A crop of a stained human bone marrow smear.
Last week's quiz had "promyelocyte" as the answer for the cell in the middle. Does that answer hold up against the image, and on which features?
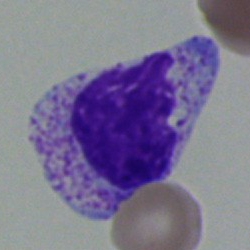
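Outline irregular, roughly triangular, tapering to a point at upper right. Nucleus irregular, notched along right border; chromatin dark purple, dense, clumped; no distinct nucleolus. Cytoplasm pale blue, wide rim, broadest left of nucleus; purple granules scattered throughout.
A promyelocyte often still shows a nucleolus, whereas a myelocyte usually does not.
Absent nucleolus therefore speaks for myelocyte and against promyelocyte. Verdict: myelocyte, not promyelocyte.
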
